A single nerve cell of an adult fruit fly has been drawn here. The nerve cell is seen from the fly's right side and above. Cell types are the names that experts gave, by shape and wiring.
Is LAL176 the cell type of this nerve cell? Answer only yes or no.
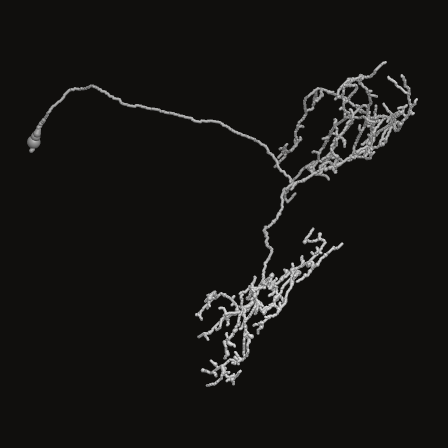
yes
